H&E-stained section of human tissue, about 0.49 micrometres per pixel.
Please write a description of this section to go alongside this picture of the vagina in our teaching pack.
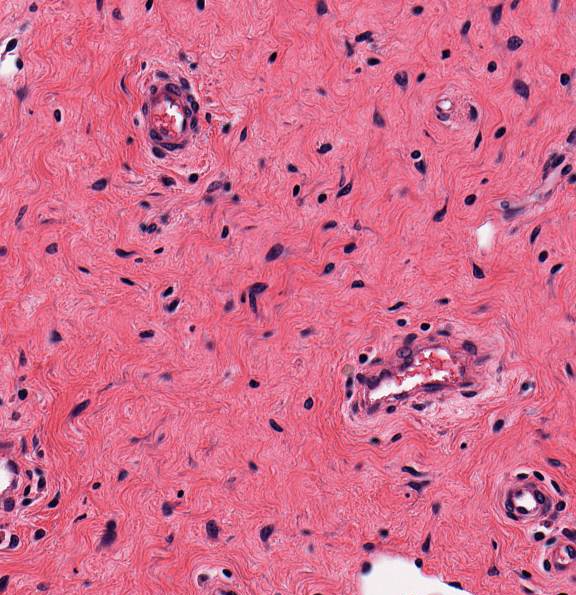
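Stroma: dense, pink and collagenous across the whole field, with no epithelium anywhere. Stromal cells: small, dark, oval to spindle-shaped nuclei, with barely visible cytoplasm. Vessels: several small ones scattered through the field, among them one in the upper left and one right of centre. Fat cells: none present.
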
